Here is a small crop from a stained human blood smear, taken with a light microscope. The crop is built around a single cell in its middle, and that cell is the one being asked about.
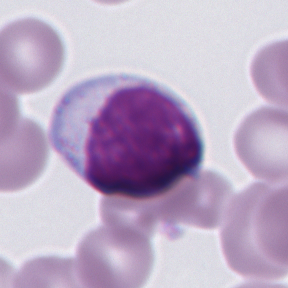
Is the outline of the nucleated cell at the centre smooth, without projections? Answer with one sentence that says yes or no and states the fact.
Yes, the cell has an outline that is smooth instead of rough.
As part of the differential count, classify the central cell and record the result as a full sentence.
The cell the crop is centered on is a large granular lymphocyte.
